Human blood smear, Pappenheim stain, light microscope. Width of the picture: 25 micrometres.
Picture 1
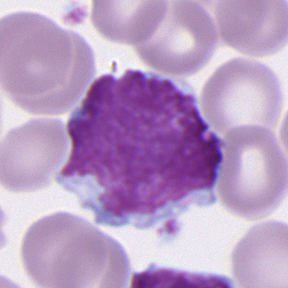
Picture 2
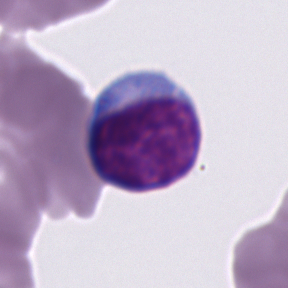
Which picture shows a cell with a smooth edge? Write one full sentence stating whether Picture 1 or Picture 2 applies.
It is in Picture 2 that the cell has a smooth outline.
